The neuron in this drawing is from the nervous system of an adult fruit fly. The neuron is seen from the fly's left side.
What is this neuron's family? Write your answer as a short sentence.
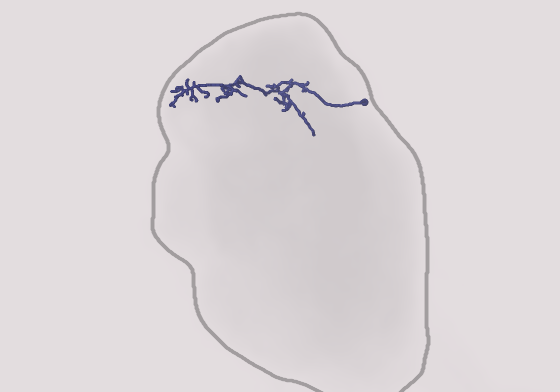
The family is hemilineage DM6_dorso_lateral.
